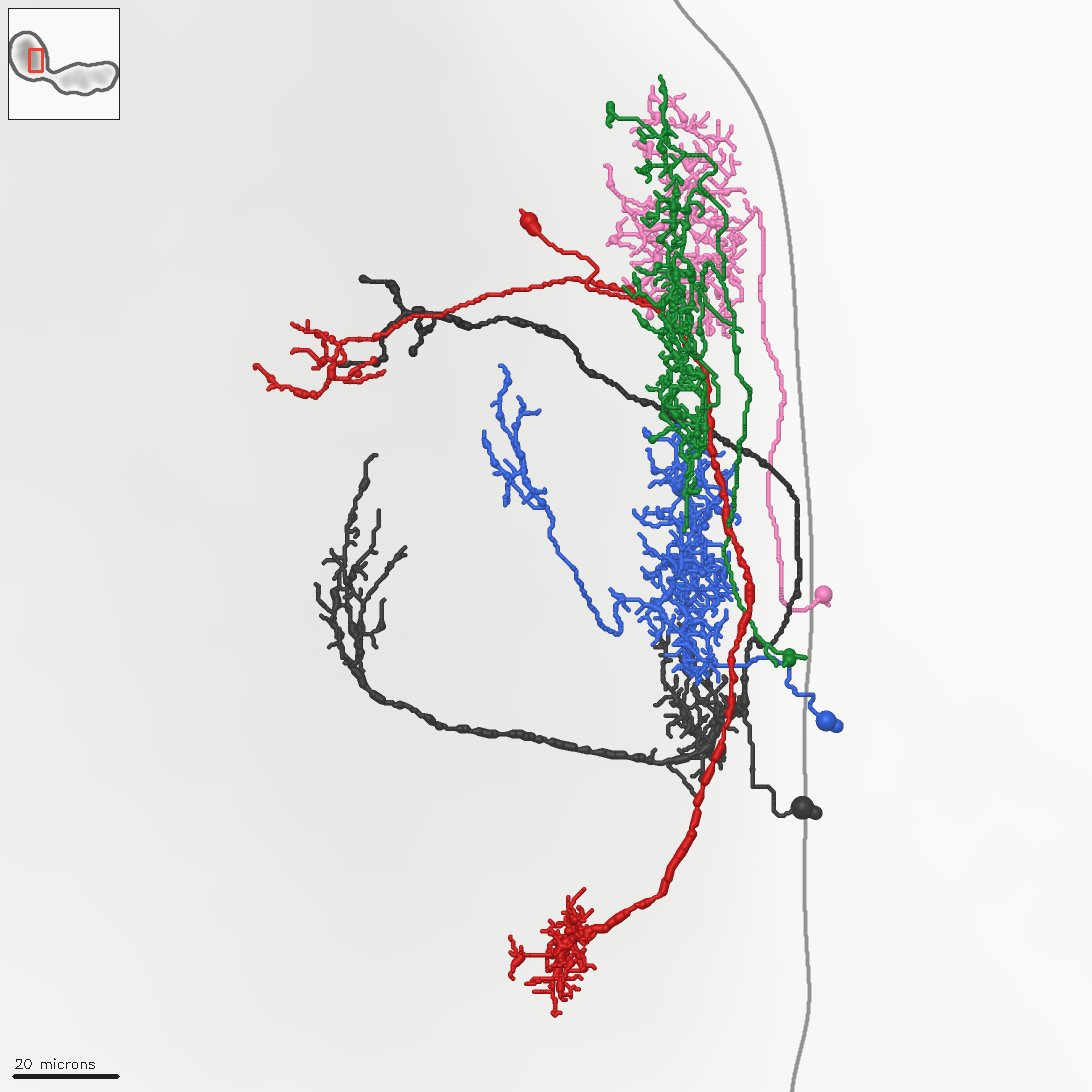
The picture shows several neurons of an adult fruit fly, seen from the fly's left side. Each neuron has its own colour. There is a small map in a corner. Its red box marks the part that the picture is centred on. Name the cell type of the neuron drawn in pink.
LPi3412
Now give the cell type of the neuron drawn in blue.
Tlp13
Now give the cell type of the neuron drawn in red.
LPC1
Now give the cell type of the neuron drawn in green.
LPi2e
